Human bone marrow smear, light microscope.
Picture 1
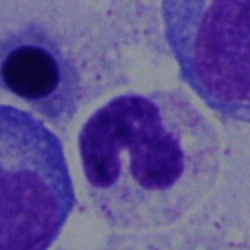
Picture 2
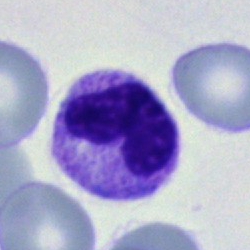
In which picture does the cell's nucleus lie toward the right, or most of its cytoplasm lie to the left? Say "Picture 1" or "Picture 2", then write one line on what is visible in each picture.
Picture 2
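Picture 1: The widest band of cytoplasm lies on the right side of the nucleus.
Picture 2: The nucleus lies mainly in the upper and right part of the cell.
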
